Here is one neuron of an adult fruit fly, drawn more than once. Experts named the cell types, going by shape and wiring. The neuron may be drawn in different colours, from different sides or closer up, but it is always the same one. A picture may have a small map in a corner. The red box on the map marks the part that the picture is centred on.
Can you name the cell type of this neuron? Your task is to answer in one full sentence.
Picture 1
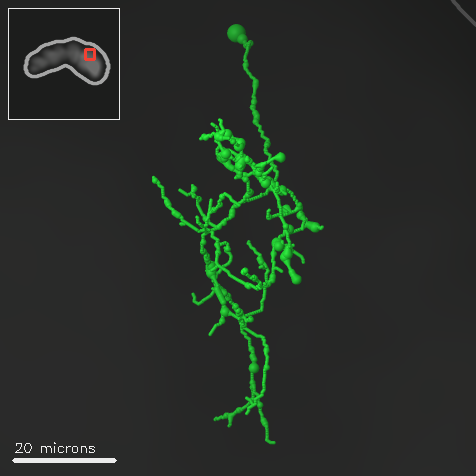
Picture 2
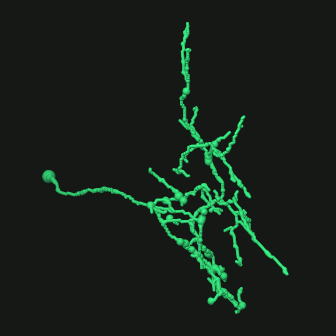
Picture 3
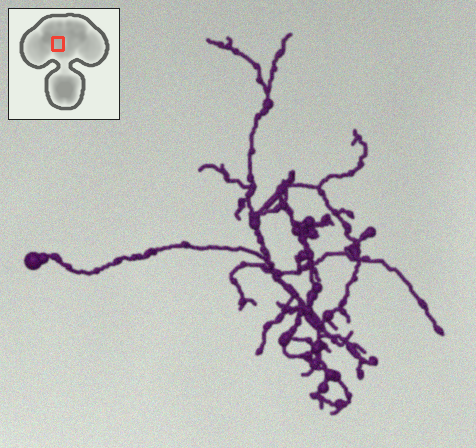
This neuron represents the cell type GNG424.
